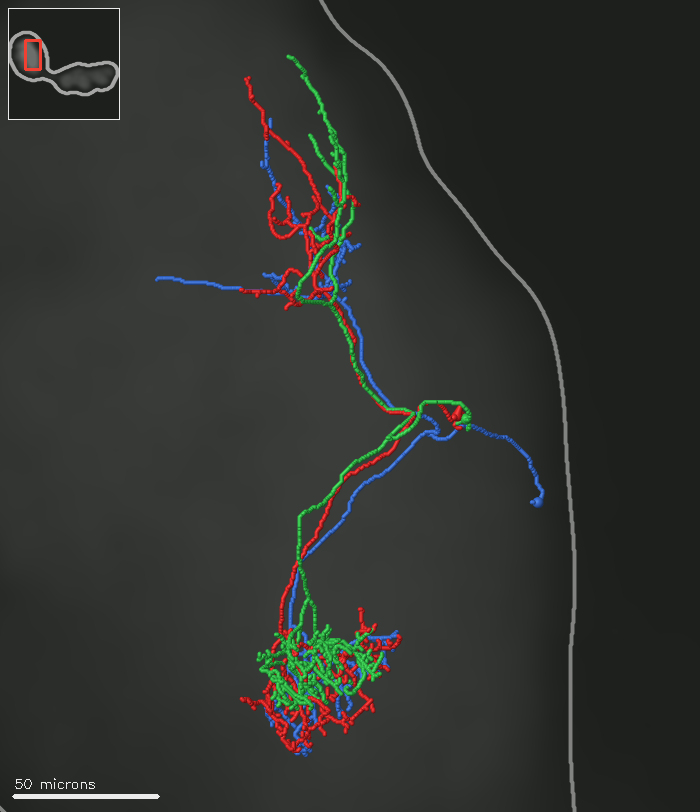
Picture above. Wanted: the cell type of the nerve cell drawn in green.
LoVP11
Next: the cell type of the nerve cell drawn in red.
LoVP10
